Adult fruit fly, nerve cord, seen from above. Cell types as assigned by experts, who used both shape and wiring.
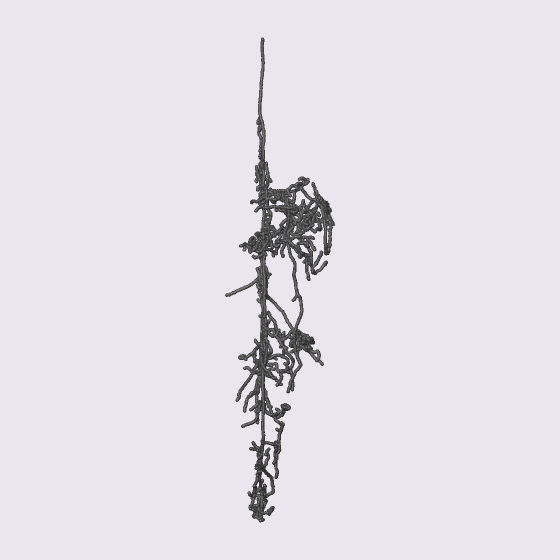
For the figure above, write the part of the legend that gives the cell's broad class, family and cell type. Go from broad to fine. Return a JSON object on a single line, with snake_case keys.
{"broad_class": "descending neuron", "family": "hemilineage LB0_posterior", "cell_type": "DNge150"}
